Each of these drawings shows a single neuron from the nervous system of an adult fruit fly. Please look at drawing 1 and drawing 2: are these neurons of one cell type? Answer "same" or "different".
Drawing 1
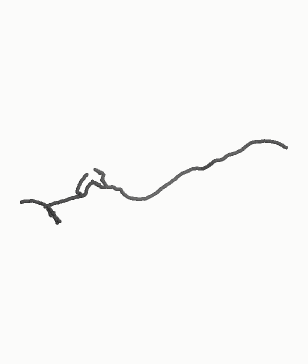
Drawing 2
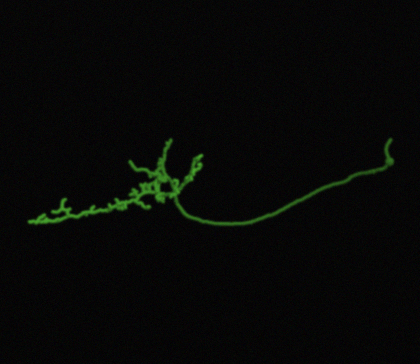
different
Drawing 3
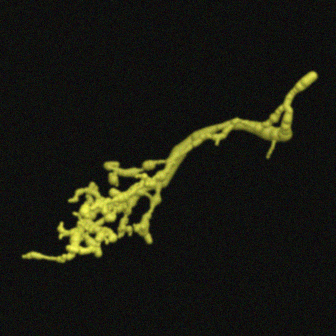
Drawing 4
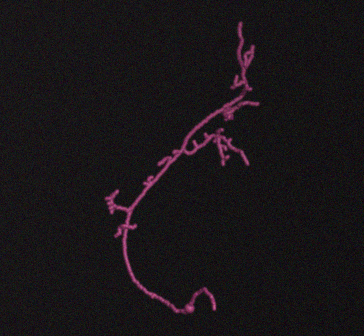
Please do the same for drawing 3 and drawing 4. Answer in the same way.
different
